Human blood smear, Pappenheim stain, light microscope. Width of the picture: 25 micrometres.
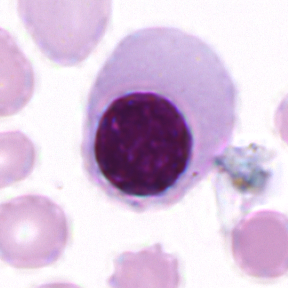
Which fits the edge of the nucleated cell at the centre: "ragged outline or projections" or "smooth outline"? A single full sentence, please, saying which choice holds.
The outline of the cell is smooth, not rough.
